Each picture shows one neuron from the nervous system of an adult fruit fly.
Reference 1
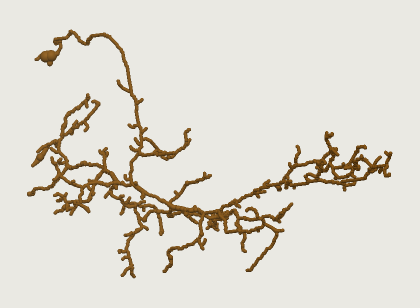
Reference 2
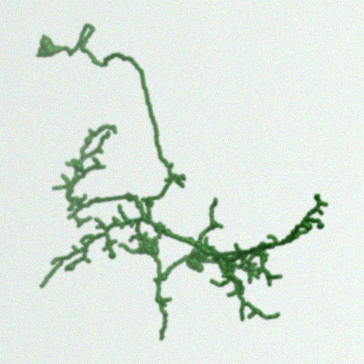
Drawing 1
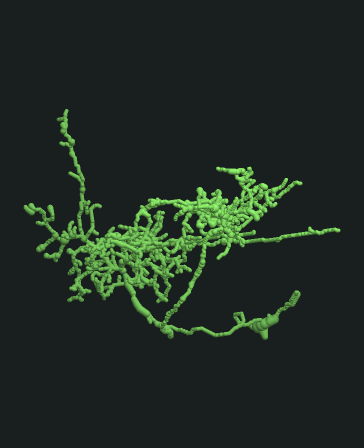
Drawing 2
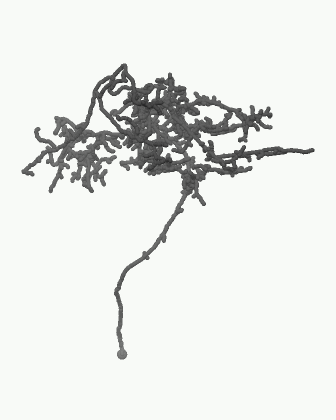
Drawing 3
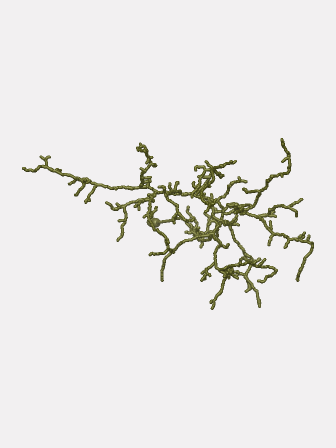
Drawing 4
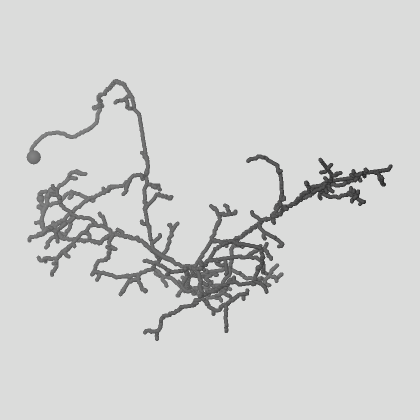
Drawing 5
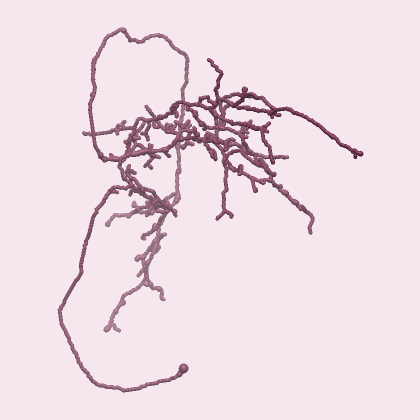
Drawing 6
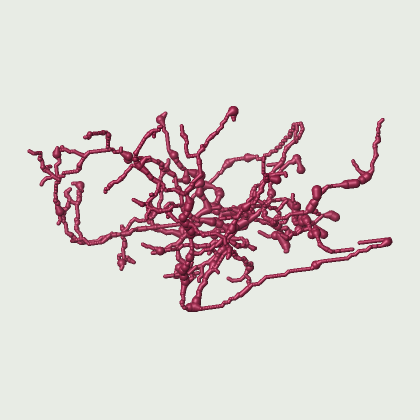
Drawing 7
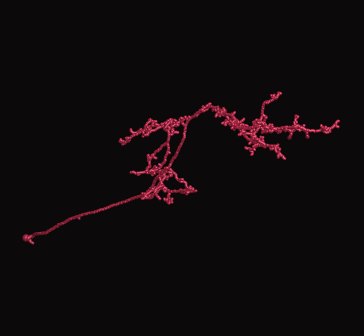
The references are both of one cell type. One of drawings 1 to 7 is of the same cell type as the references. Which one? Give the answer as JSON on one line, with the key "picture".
{"picture": 4}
